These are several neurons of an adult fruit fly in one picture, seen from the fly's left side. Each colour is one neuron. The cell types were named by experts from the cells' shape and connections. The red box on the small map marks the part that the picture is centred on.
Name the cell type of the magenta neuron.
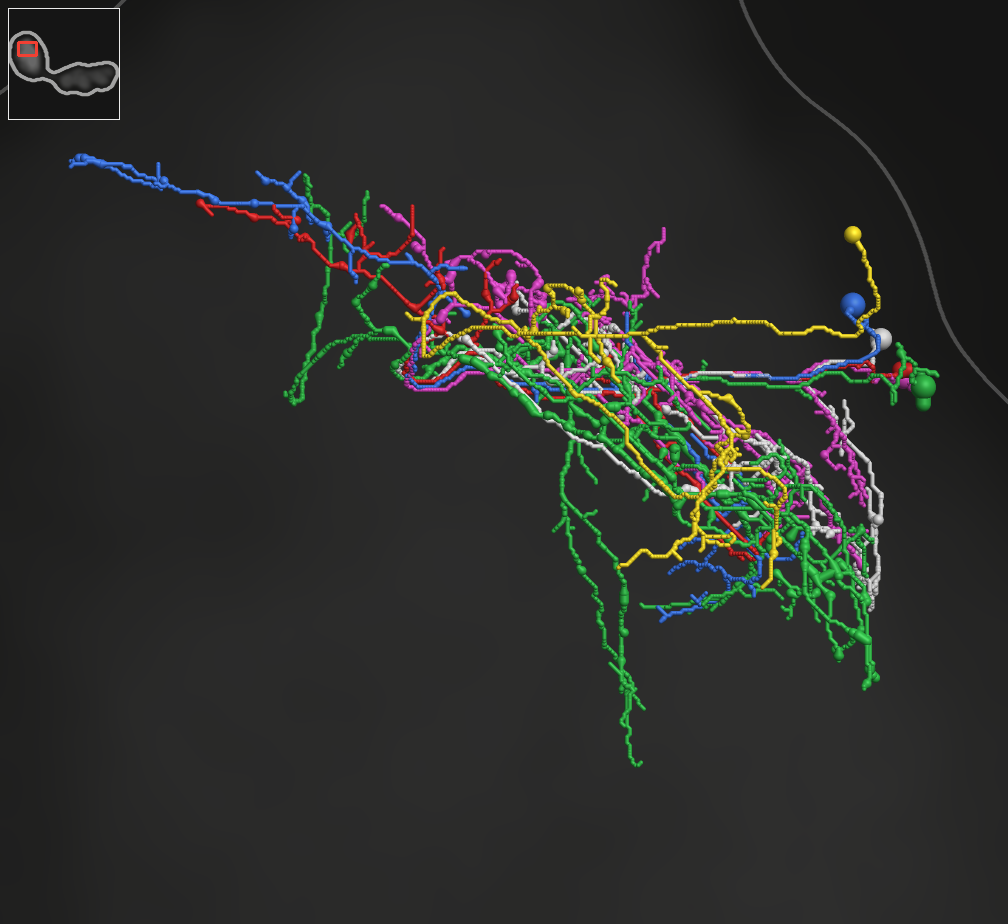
SMP279_c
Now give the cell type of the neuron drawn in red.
SMP282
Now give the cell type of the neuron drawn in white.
CB2931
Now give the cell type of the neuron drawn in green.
CL143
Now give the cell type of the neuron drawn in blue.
SMP280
